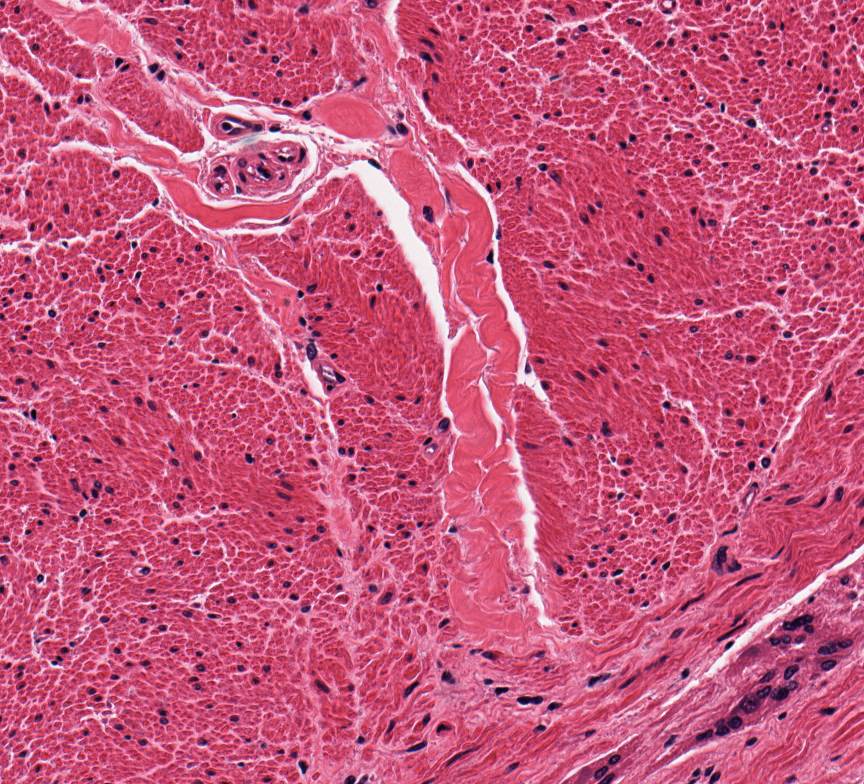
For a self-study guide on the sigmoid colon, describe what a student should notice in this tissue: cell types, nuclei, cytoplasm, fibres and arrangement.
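Bundles of smooth muscle fill the field, separated by thin pale connective tissue septa. Most bundles cut across: many small rounded cell profiles. Muscle cell cytoplasm pink, without cross-striations. A small rounded profile with thin sheath and a few nuclei sits in the upper left septum.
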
